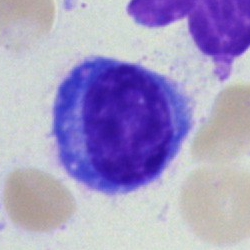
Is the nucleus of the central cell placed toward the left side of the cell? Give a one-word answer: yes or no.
No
